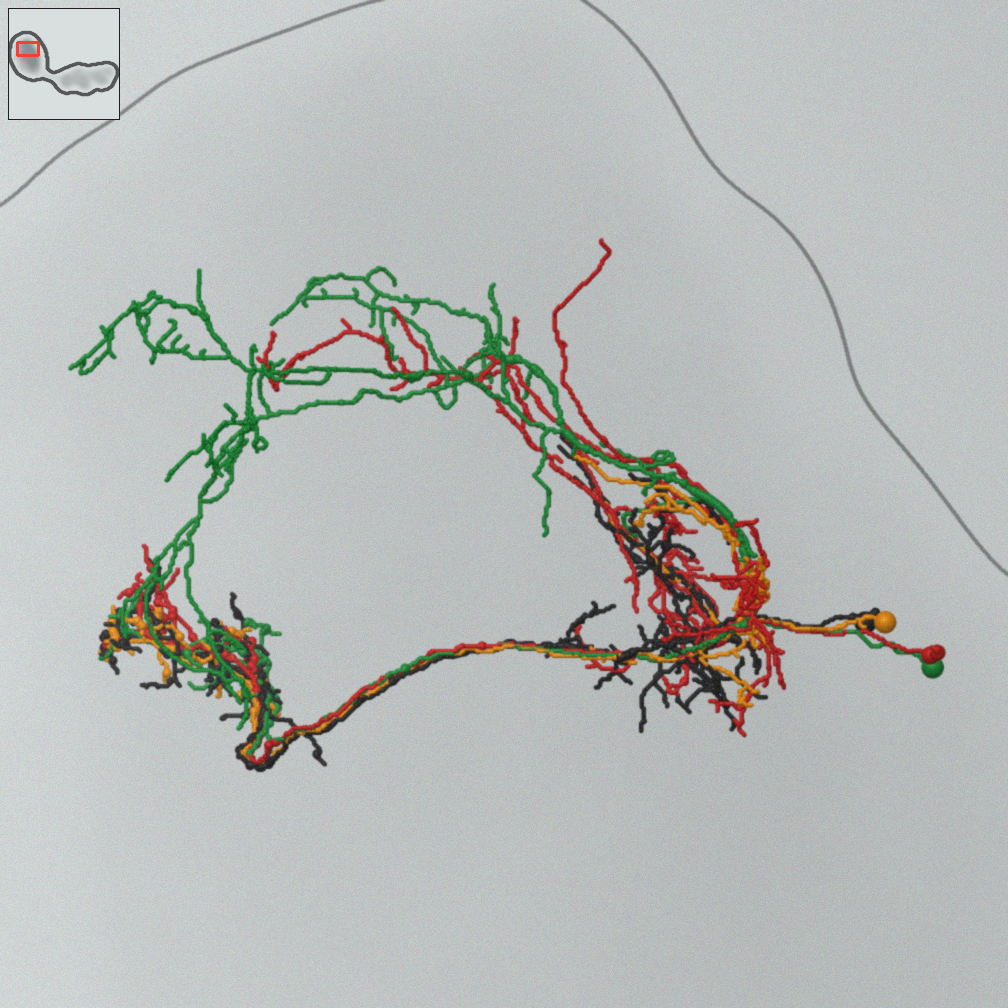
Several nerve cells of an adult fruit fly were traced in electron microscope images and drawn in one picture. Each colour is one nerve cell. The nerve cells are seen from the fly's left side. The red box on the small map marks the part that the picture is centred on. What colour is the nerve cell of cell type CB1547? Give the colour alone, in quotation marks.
"black"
